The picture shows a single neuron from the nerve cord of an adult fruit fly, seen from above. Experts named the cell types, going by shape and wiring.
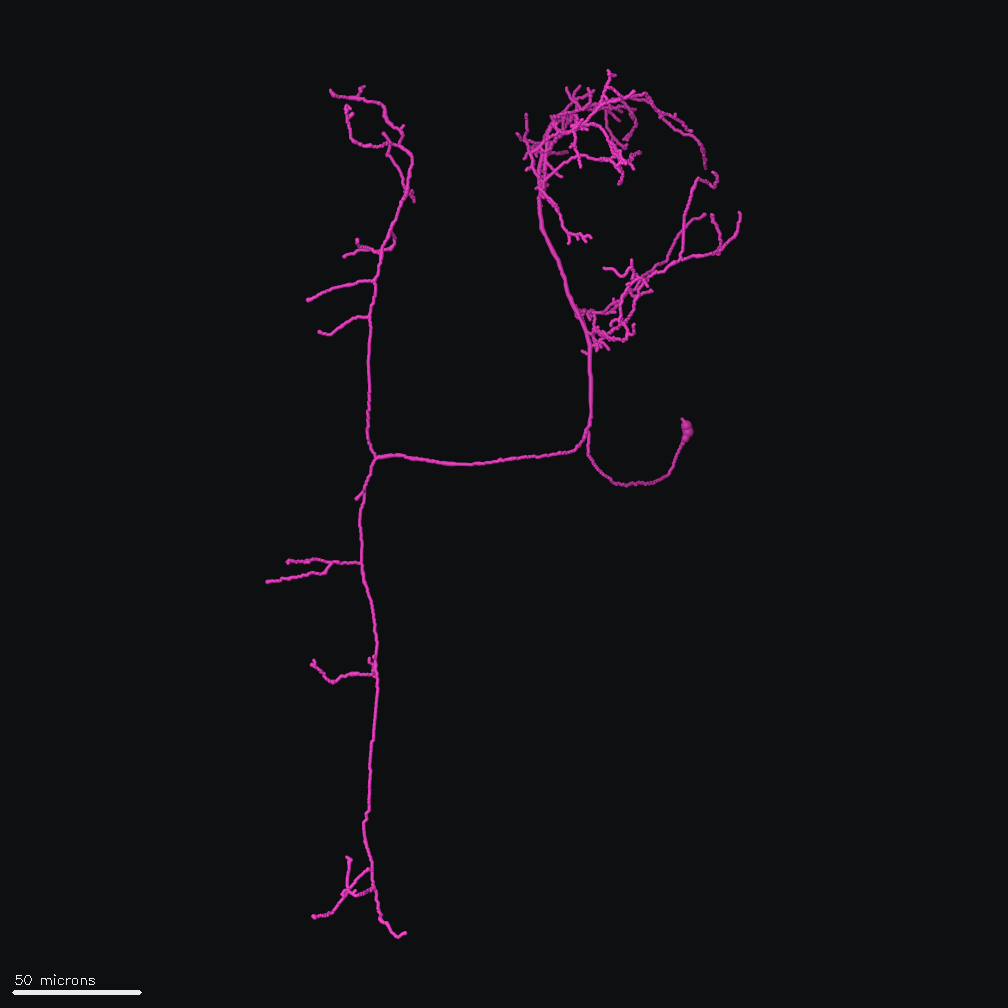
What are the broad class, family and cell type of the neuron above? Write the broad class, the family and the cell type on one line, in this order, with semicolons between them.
nerve-cord intrinsic neuron; hemilineage 08B; IN08B040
